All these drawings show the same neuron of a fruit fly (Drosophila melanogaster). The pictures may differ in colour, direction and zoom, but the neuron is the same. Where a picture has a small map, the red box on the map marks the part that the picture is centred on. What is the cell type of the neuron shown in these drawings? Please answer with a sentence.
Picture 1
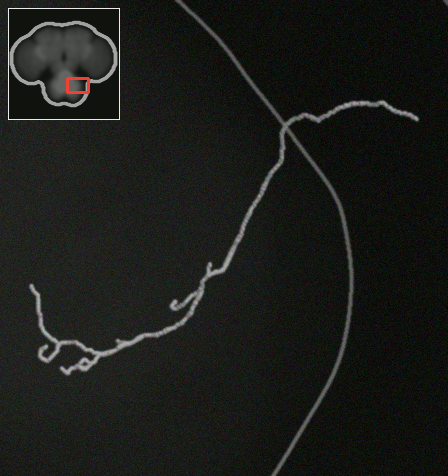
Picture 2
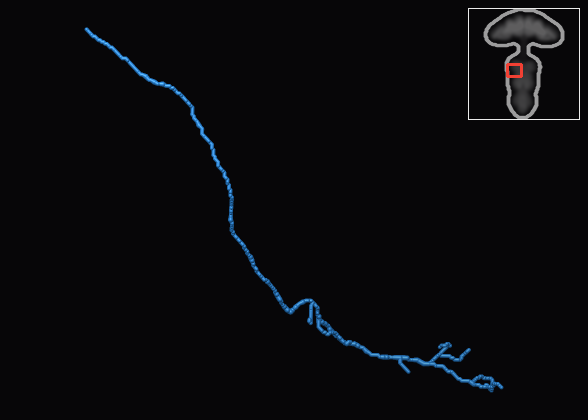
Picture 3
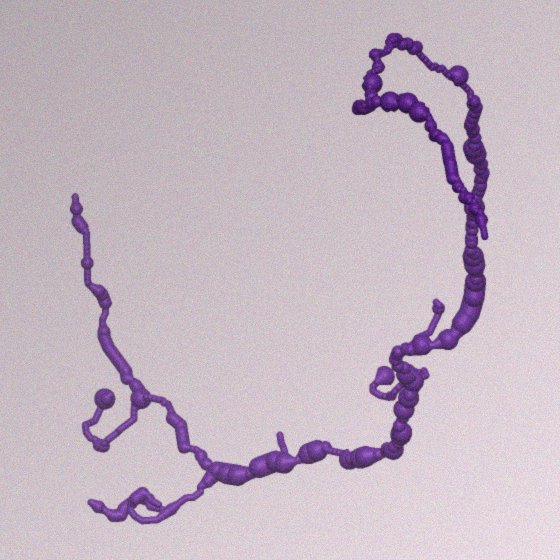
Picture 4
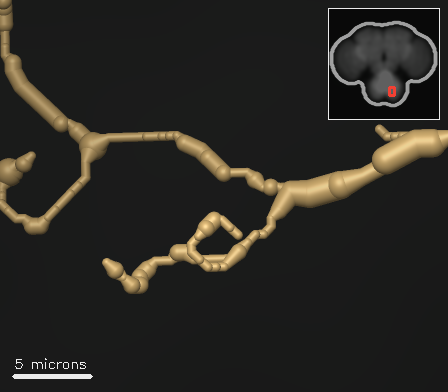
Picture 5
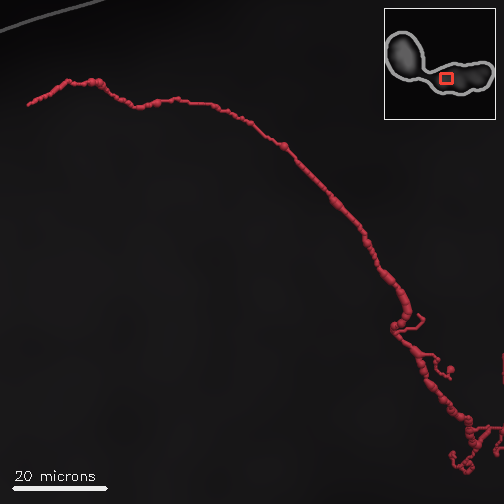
The cell type is WG2.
